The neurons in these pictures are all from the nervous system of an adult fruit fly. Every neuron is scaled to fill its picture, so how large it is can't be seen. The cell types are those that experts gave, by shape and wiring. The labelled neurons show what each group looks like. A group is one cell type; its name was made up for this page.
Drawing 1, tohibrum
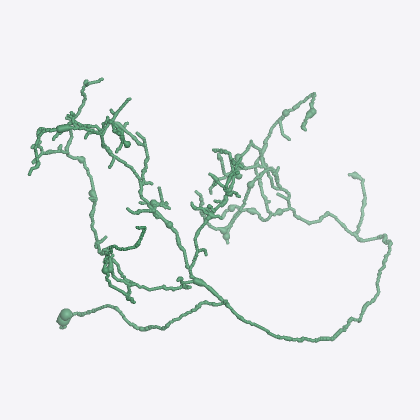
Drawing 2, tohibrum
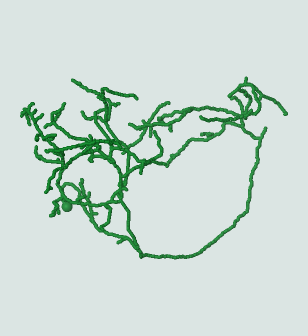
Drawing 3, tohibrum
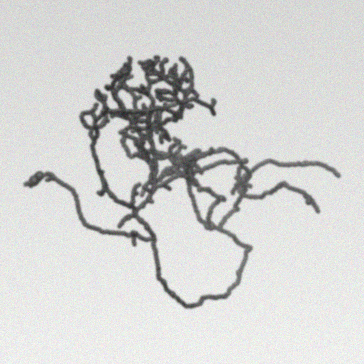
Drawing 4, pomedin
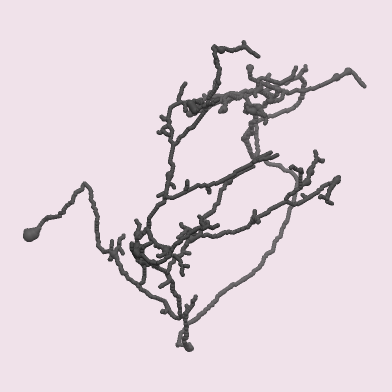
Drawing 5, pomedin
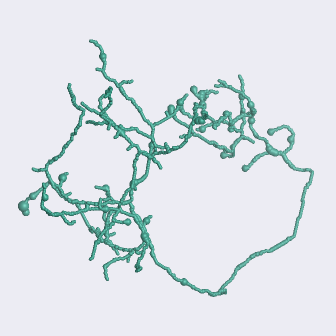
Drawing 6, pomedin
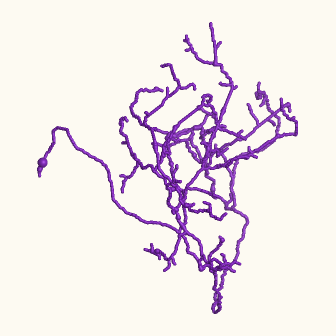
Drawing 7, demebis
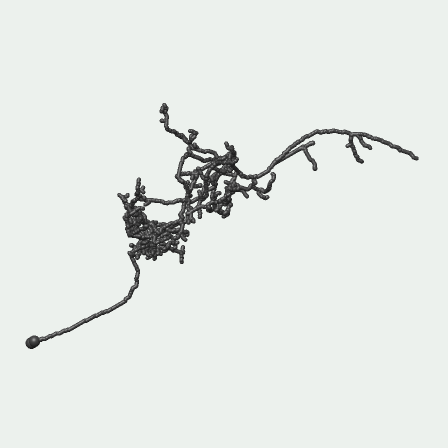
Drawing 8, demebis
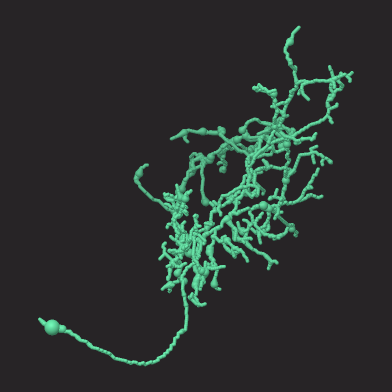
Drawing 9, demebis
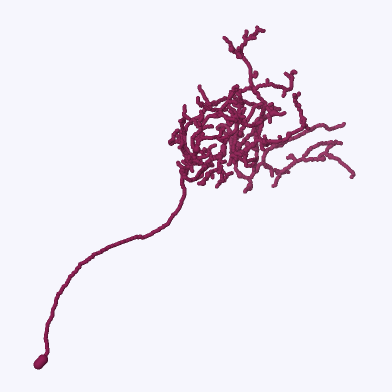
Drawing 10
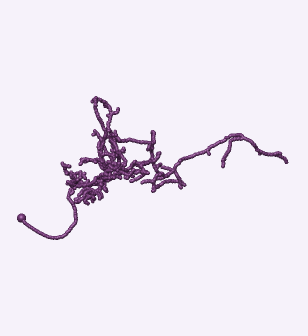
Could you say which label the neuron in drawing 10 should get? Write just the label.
demebis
